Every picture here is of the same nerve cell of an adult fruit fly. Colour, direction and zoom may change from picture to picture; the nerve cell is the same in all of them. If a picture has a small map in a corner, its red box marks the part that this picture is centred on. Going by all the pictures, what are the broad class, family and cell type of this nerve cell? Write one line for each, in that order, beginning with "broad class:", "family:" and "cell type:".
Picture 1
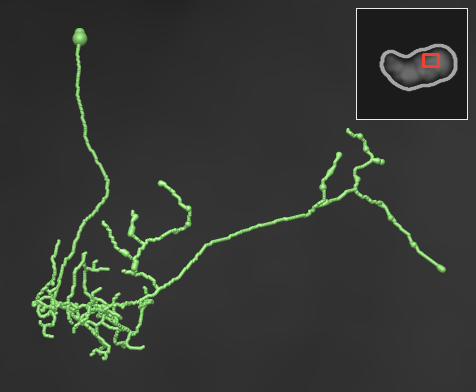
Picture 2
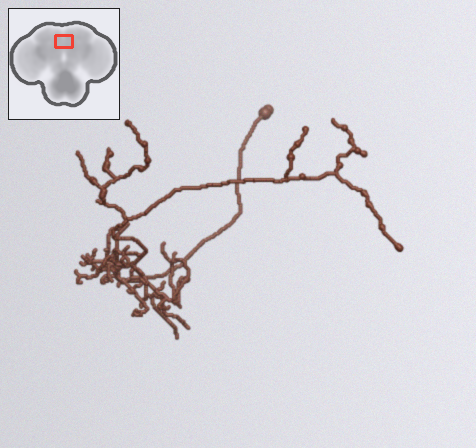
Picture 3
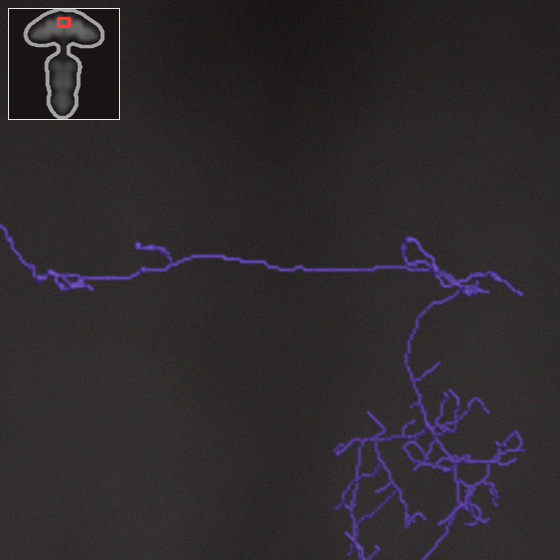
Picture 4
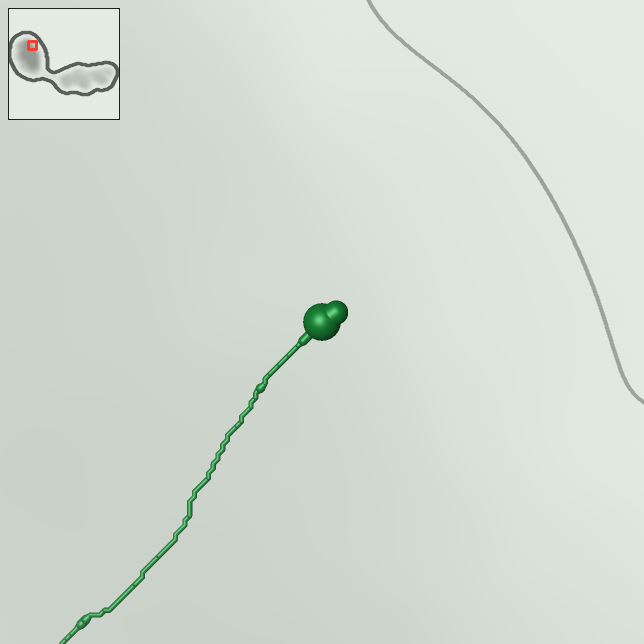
broad class: central-brain intrinsic neuron
family: class CX
cell type: FS1A_a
